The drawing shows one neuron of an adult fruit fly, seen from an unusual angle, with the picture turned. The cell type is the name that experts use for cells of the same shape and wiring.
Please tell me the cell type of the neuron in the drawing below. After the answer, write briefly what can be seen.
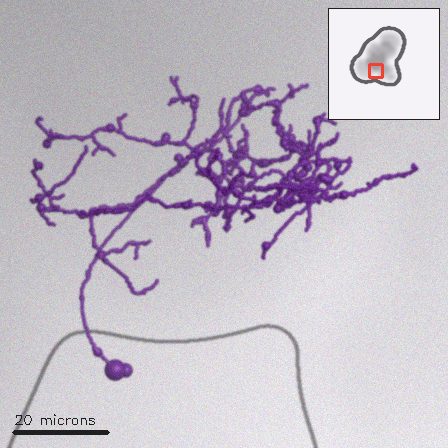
Its cell type is CB2904. It is a central-brain intrinsic neuron. The cell body is at the lower left of the picture. By the scale bar it is about 85 microns wide in this view. The picture shows dozens of branch ends.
